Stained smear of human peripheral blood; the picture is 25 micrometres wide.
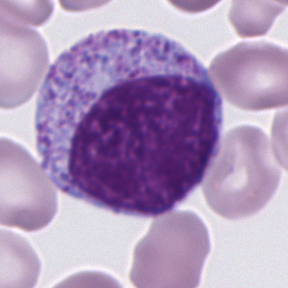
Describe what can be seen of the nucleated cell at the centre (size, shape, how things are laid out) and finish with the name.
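Many purple-violet granules crowd the cytoplasm, which is pale bluish-grey between them. The nucleus is oval, measures about 15 by 12 micrometres, and lies off-centre toward the lower right of the cell. Beside its upper-left edge the cytoplasm shows a paler, less granular patch. This is a myelocyte.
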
